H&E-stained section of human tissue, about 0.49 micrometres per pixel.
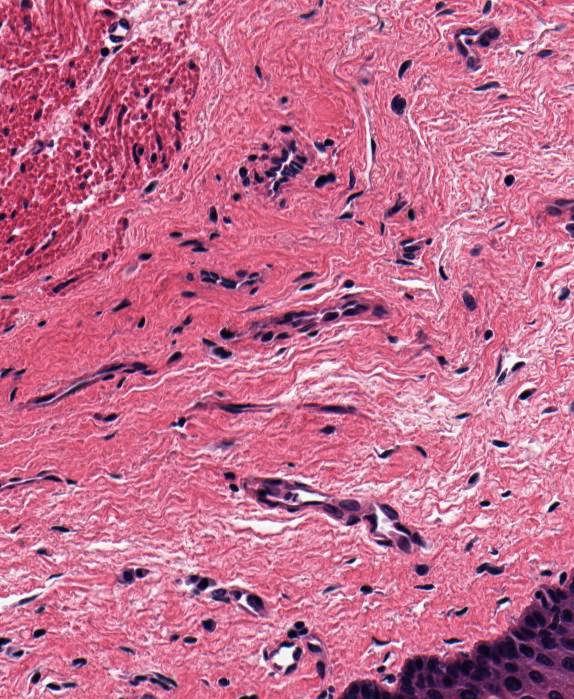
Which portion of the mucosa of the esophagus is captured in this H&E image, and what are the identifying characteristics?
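It's loose connective tissue: pink collagenous stroma of wavy fibres takes up most of the field. Scattered small dark spindle-shaped nuclei with little cytoplasm, and a vessel lumen packed with red blood cells at upper left, fit too.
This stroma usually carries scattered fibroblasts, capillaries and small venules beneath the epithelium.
Crowded dark cells at lower right are an epithelial edge.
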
